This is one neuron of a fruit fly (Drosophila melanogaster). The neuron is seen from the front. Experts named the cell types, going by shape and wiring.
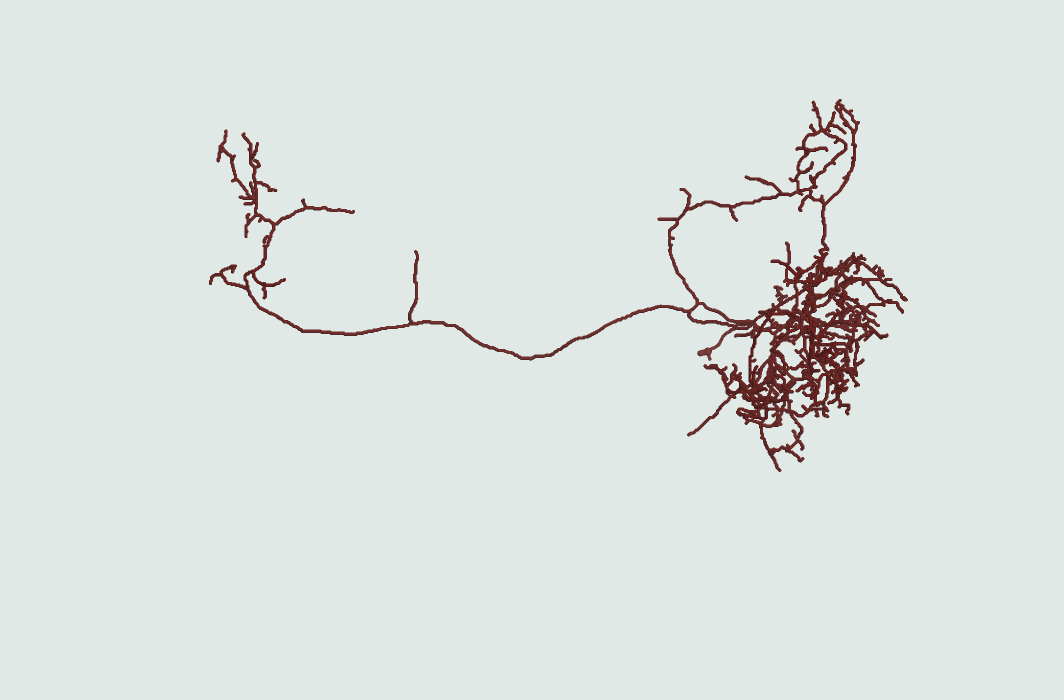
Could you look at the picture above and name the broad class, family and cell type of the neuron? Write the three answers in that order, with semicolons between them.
central-brain intrinsic neuron; hemilineage VLPl&p2_posterior; AVLP508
